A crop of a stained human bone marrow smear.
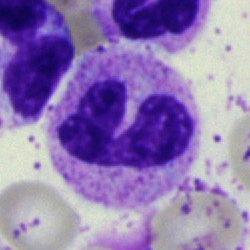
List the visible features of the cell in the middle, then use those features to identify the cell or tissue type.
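A round, smooth outline bounds this cell. Its nucleus shows no nucleoli, and its cytoplasm shows no vacuoles. It is a segmented neutrophil.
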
